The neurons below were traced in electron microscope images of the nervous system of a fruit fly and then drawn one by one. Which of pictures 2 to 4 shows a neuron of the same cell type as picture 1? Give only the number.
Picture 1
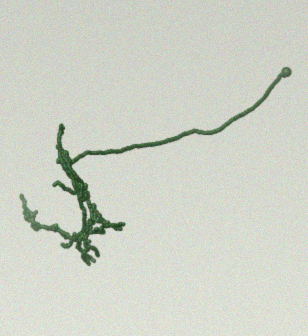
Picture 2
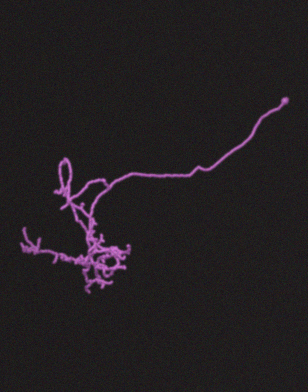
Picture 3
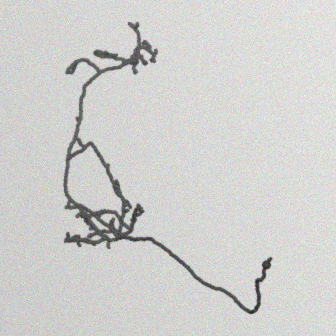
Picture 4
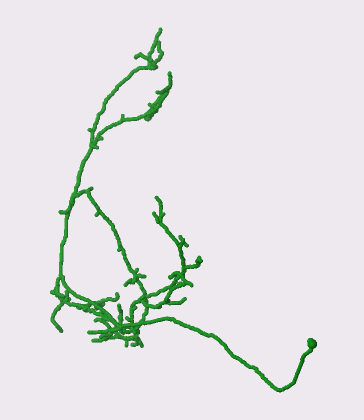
2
